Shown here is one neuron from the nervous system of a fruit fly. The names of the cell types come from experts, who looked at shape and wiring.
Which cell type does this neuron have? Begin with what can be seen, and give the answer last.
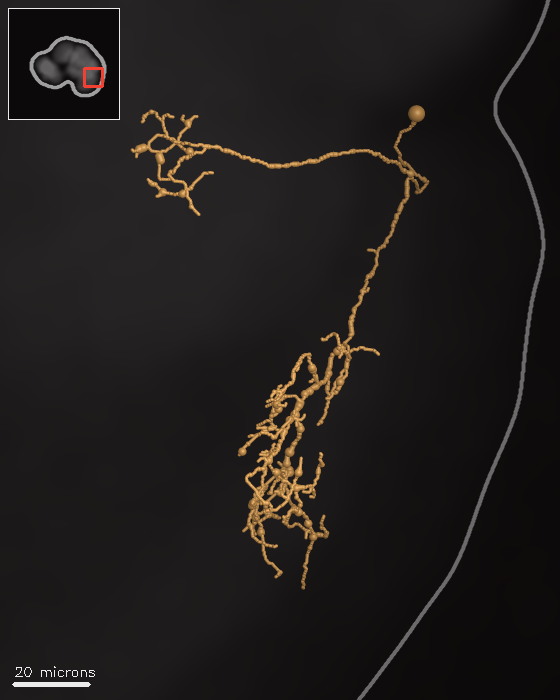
The cell body is at the upper right of the picture. From top to bottom in the picture it spans about 130 microns. Dozens of branch ends can be seen. This is an optic-lobe intrinsic neuron. It is of cell type MeLo3b.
